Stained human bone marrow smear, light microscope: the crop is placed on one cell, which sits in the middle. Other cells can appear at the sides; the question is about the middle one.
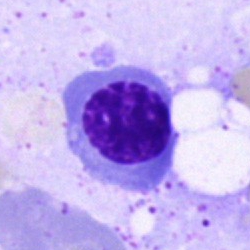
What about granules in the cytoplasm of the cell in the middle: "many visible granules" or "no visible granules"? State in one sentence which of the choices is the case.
Within its cytoplasm there is no visible granule.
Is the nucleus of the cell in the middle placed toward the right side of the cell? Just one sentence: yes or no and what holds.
Yes, the nucleus of the cell is shifted toward the right.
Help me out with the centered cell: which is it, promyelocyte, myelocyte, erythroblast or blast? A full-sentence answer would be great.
What the crop centres on is an erythroblast.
